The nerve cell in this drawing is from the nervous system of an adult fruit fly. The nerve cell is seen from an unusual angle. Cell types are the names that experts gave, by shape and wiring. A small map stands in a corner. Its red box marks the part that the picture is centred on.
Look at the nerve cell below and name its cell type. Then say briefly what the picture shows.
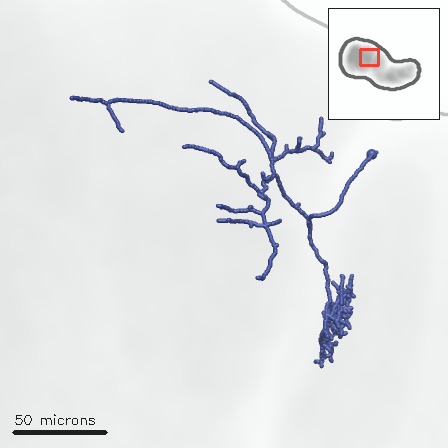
Its cell type is LC36. Its broad class is visual projection neuron. From left to right in the picture it spans about 170 microns. The picture shows dozens of branch ends.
